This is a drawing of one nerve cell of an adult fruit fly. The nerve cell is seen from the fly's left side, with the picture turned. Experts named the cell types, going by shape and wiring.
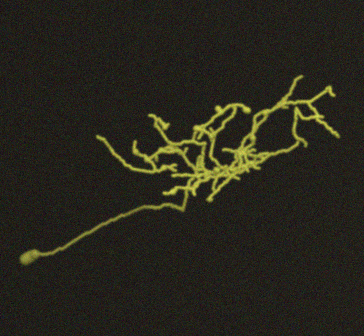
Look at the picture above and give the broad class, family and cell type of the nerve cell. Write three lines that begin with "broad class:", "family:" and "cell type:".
broad class: nerve-cord intrinsic neuron
family: hemilineage 14A
cell type: IN14A105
